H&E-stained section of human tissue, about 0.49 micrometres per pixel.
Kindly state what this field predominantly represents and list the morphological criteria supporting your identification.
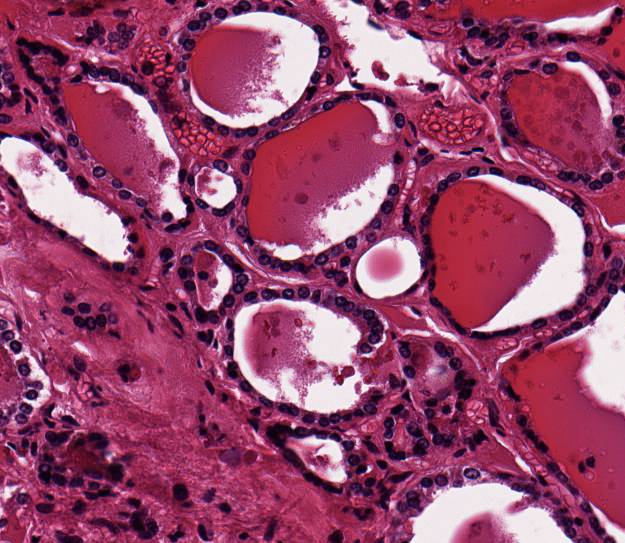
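I'd call this thyroid follicle: round to oval follicles of varied size crowd the field.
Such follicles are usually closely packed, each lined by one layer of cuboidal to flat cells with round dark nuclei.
Here the lining is low cuboidal to flattened, with small nuclei evenly spaced. In many, the colloid has shrunk from one side, leaving white crescents.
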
